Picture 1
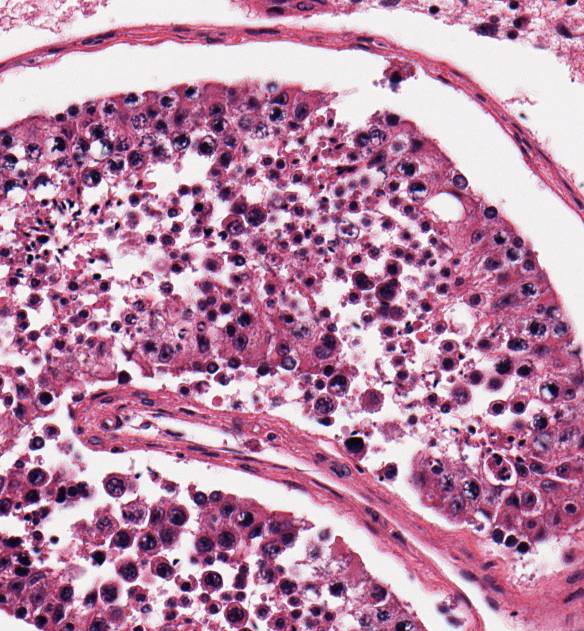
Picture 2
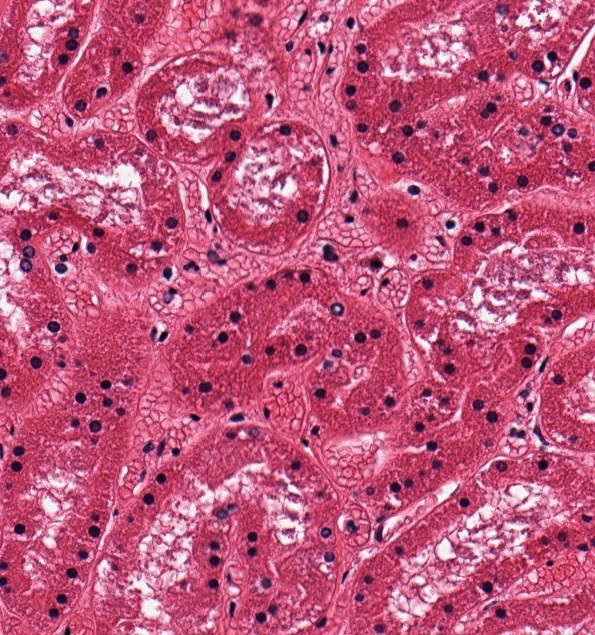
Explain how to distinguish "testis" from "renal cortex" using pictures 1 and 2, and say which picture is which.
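Picture 1: testis. Picture 2: renal cortex. Picture 1: one large curved tubule fills most of the field, with parts of others at top right and bottom left. Picture 2: closely set tubular profiles pack the whole field, with very little stroma between them. Tubule wall in picture 1: thin, pink, flattened cells with elongated dark nuclei. Contents in picture 1: many cells with large round nuclei, coarse dark chromatin and pink cytoplasm. Lining in picture 2: abundant, granular, deeply eosinophilic cytoplasm; small, round, dark nuclei of fairly uniform size. Fat cells: none in either field.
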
